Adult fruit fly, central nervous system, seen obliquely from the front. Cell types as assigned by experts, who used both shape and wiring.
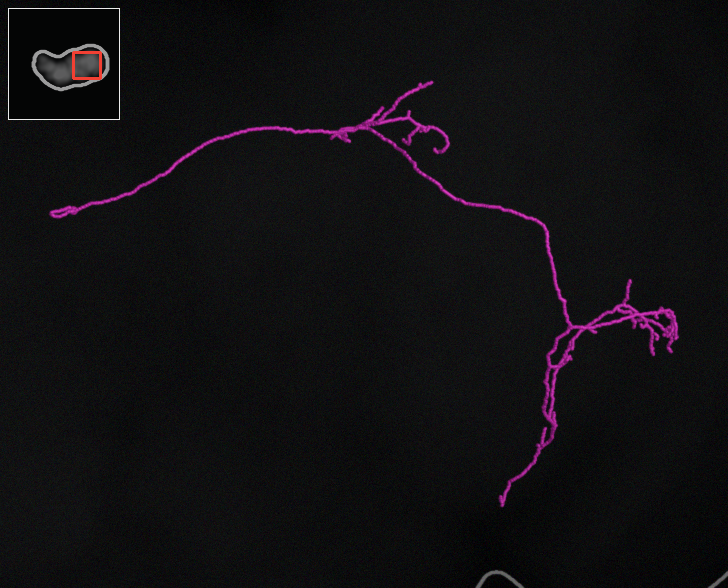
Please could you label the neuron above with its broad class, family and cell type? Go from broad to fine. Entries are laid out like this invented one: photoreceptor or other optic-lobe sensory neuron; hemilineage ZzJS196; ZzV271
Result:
central-brain intrinsic neuron; hemilineage DM6_posterior; CB4096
